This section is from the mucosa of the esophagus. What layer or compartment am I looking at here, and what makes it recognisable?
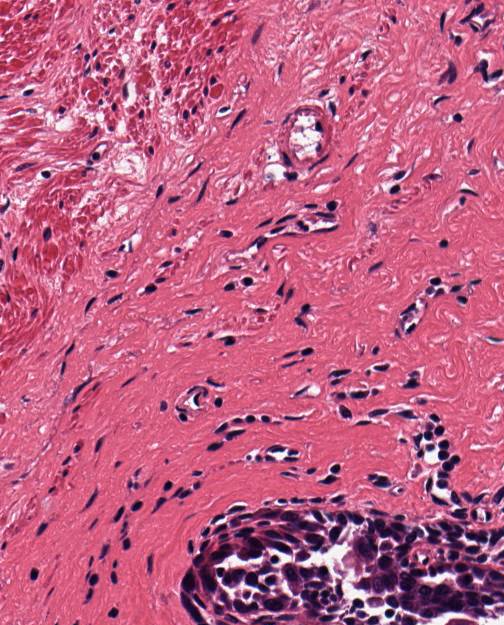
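The field shows loose connective tissue. Most of it is dense pink collagenous stroma with scattered nuclei; the stromal cells among the collagen have thin, elongated, dark nuclei.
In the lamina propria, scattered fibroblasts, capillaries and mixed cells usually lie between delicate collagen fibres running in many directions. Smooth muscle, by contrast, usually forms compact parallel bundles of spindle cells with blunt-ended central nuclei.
At the bottom centre lies a nest of crowded cells with dark, overlapping nuclei, and on the right small cords and clusters of dark-nucleated cells sit within the collagen.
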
